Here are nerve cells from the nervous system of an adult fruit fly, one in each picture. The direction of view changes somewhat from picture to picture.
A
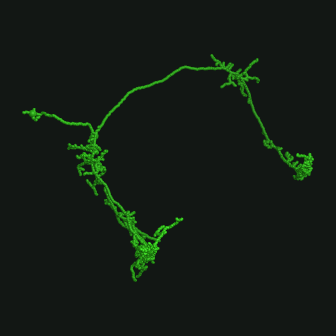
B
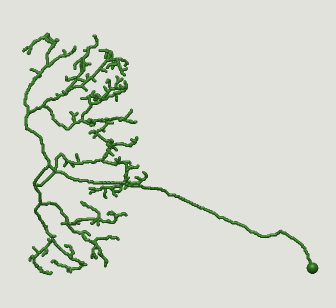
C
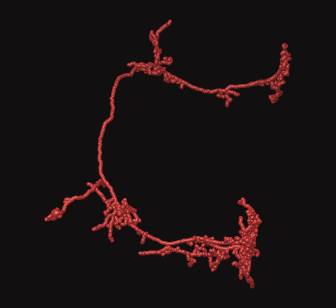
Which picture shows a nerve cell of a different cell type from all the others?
Picture B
